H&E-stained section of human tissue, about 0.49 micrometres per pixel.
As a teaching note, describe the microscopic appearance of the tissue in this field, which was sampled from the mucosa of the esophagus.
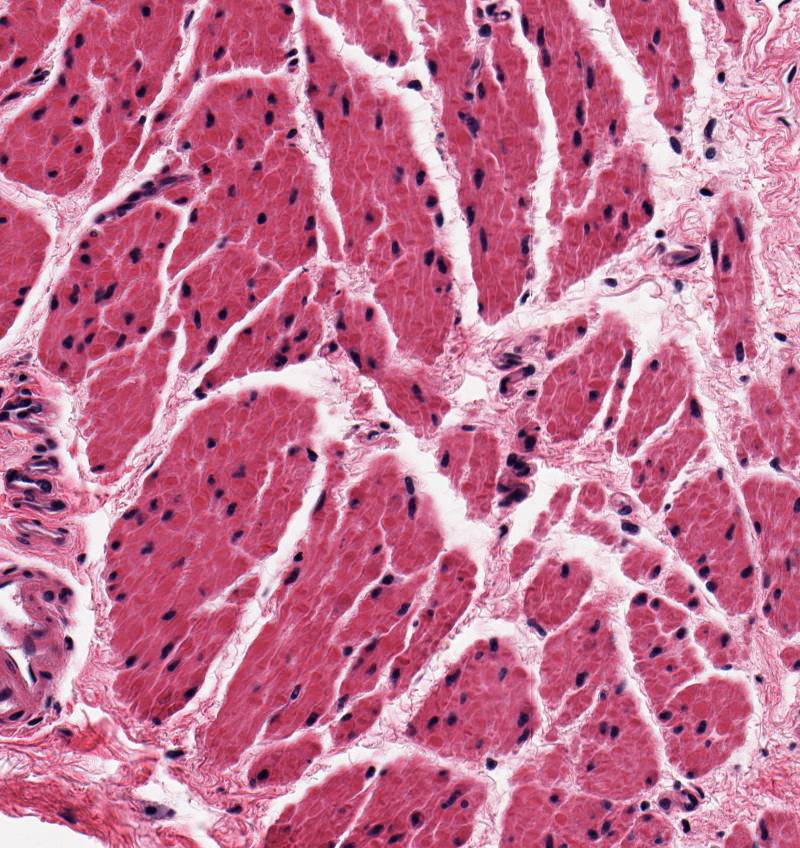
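Within the muscle bundles, the dark purple oval nuclei are spread evenly through the interior, not collected at the edges. The cytoplasm is a deep, fairly uniform pink, and you won't find any cross-striations. Between the bundles runs loose, wavy, pale-pink connective tissue, heaviest at the upper right edge. No epithelium lines any surface or space here.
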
